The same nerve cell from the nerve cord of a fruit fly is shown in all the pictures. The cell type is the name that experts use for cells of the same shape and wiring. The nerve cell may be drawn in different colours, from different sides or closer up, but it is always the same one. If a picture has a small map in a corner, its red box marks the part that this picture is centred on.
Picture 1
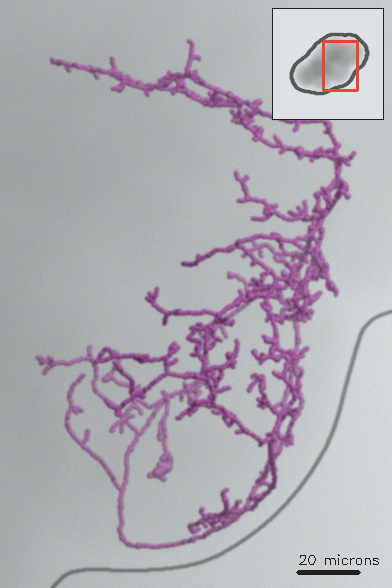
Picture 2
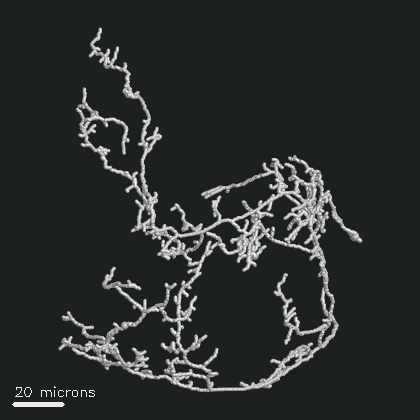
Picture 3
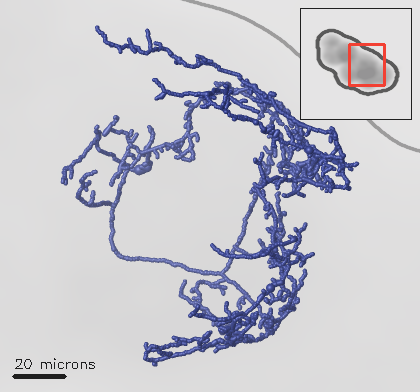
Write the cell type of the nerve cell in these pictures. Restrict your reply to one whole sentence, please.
The nerve cell belongs to cell type IN19A043.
